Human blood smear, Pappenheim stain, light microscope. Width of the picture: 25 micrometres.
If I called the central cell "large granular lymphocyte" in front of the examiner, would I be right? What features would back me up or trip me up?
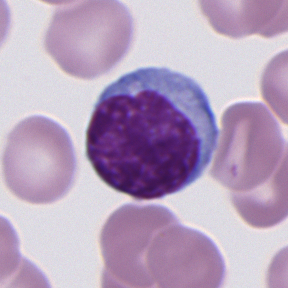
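Nucleus round, about 10 micrometres across, with a small notch in its upper edge, inside a round, smooth outline. Chromatin dark purple and coarsely clumped, no nucleoli that I can see, and in the cytoplasm no distinct granules and no vacuoles. The granules are the point here.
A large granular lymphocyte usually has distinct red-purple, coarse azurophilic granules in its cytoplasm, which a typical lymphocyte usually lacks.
With none here, large granular lymphocyte doesn't fit; it's a typical lymphocyte.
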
